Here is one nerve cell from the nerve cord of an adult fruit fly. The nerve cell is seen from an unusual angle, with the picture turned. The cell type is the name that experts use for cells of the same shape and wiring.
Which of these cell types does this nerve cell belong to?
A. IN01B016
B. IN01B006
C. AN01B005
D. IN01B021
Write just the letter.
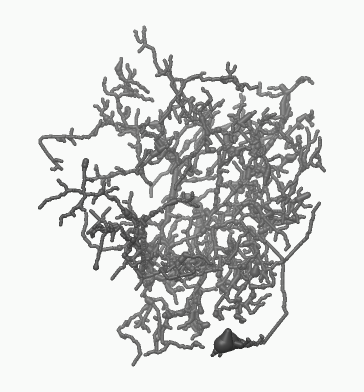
B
